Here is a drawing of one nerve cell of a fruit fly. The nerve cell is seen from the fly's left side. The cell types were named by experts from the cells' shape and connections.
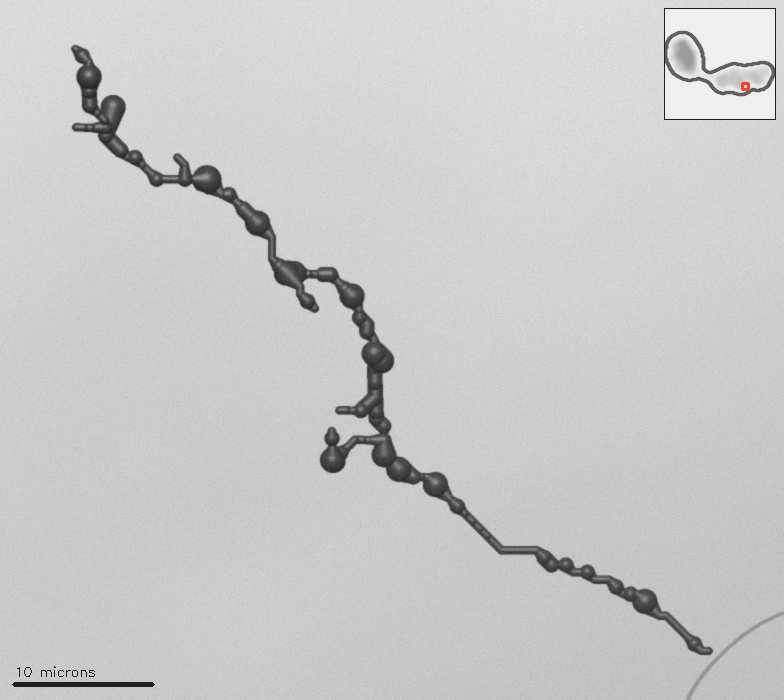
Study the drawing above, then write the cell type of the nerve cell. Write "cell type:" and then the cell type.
cell type: SNta45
